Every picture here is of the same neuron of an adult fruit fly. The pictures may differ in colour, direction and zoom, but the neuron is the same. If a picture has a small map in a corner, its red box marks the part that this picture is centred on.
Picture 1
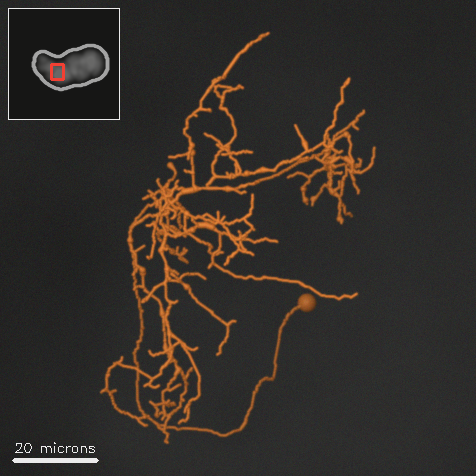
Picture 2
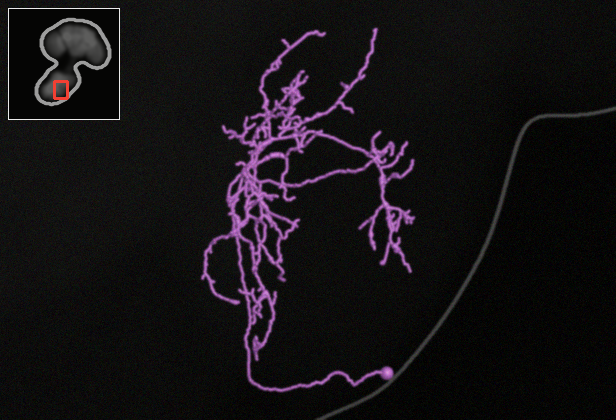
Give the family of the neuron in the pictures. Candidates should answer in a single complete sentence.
In family hemilineage 21A, this neuron is included.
